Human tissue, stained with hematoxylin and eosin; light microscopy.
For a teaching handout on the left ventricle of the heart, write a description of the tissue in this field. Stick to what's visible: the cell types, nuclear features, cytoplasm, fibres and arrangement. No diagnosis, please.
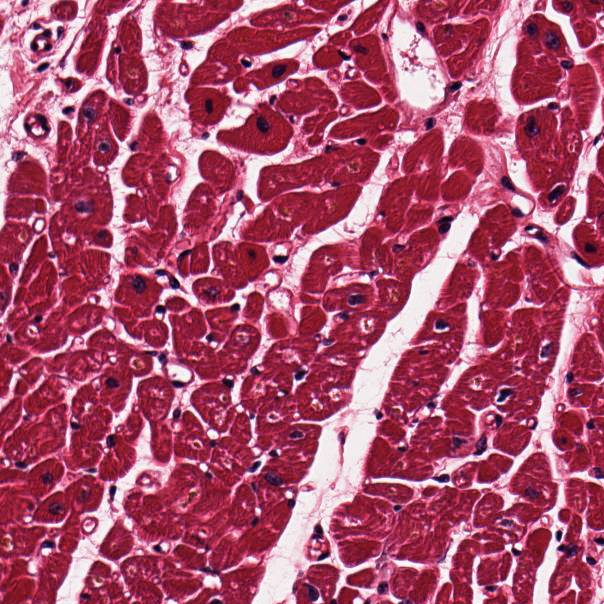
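First, arrangement: muscle fibres fill the whole field, cut mostly in cross and oblique section as packed rounded and polygonal profiles. Staining: deep red-pink fibre cytoplasm throughout. Between fibres: thin strands of pale pink connective tissue with small dark elongated nuclei. Fat cells: none present.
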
